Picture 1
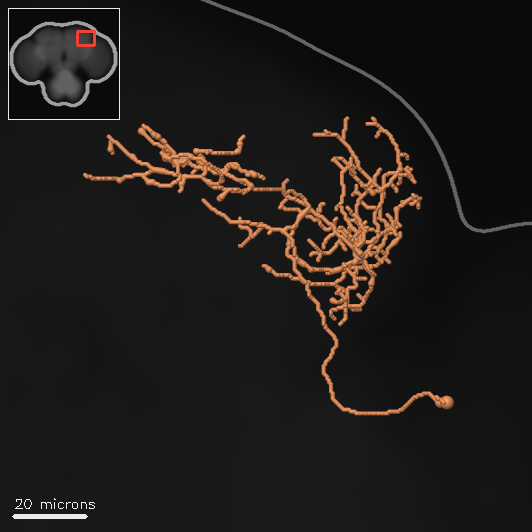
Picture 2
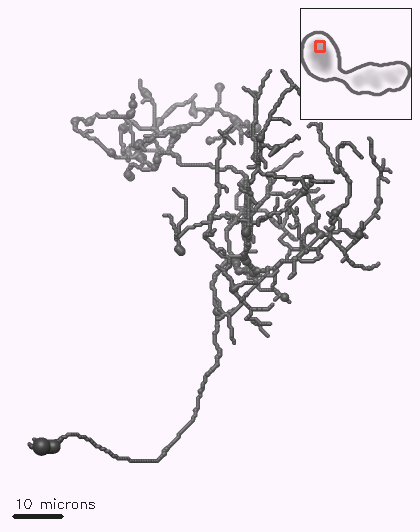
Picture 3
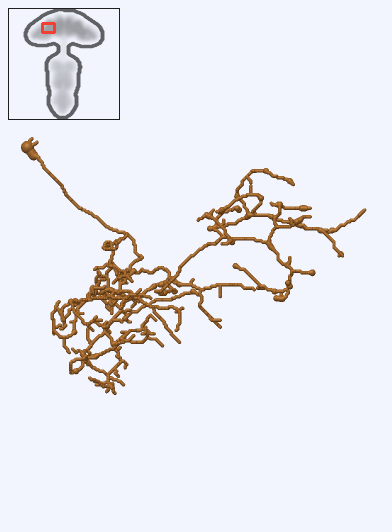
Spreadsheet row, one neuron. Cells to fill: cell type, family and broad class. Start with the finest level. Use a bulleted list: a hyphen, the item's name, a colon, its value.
- cell type: LHAV2k12_a
- family: hemilineage LHa2
- broad class: central-brain intrinsic neuron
